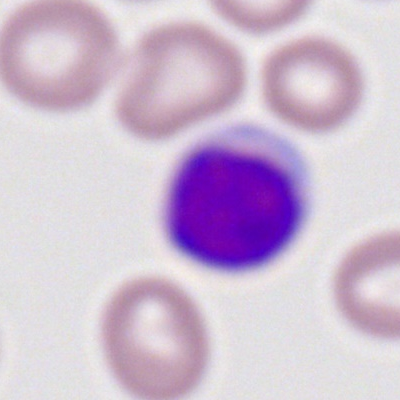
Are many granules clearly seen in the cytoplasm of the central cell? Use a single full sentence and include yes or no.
No, this cell has a cytoplasm without visible granules.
